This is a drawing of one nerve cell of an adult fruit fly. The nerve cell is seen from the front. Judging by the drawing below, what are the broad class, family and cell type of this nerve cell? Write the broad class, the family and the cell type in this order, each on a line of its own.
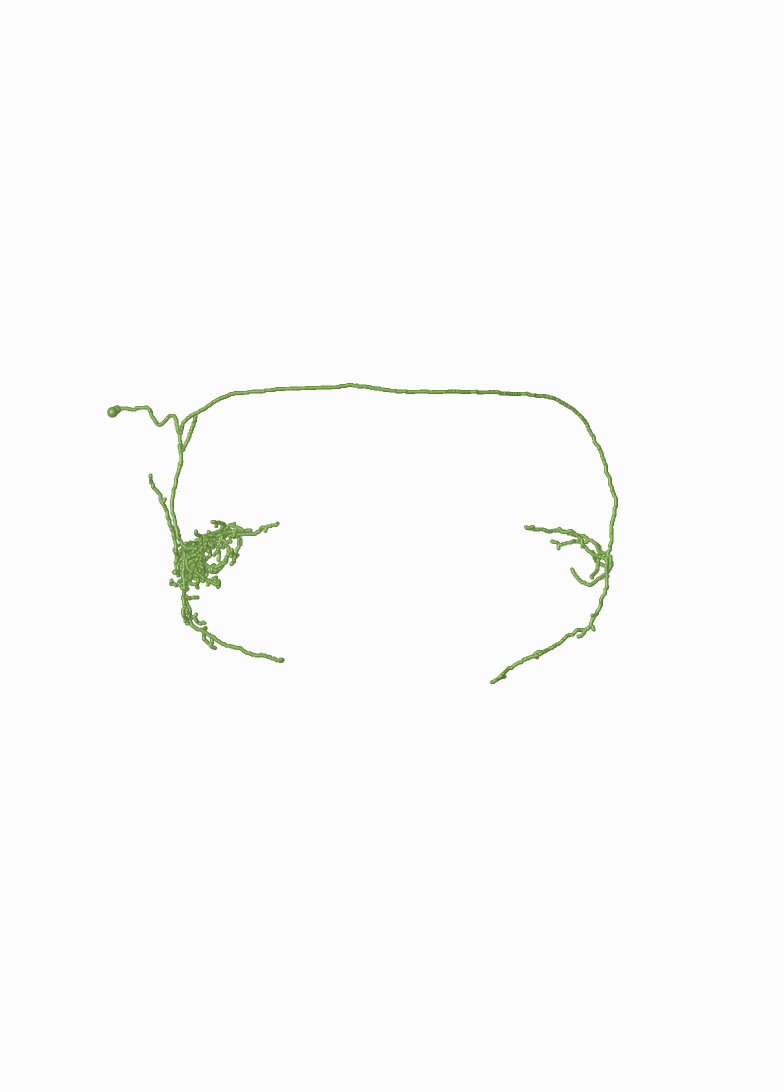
central-brain intrinsic neuron
hemilineage SLPp&v1_ventral
PLP081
